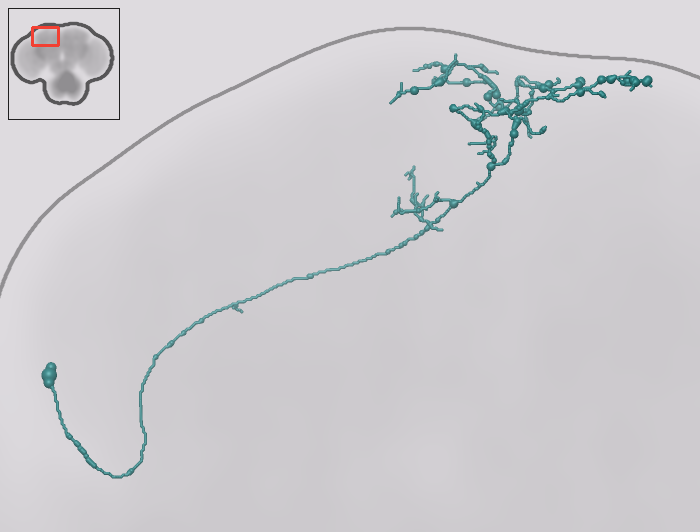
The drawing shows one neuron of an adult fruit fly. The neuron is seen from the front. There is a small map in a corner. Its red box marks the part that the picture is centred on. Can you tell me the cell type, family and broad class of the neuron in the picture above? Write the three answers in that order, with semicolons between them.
SLP102; hemilineage SIPa1_ventral; central-brain intrinsic neuron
